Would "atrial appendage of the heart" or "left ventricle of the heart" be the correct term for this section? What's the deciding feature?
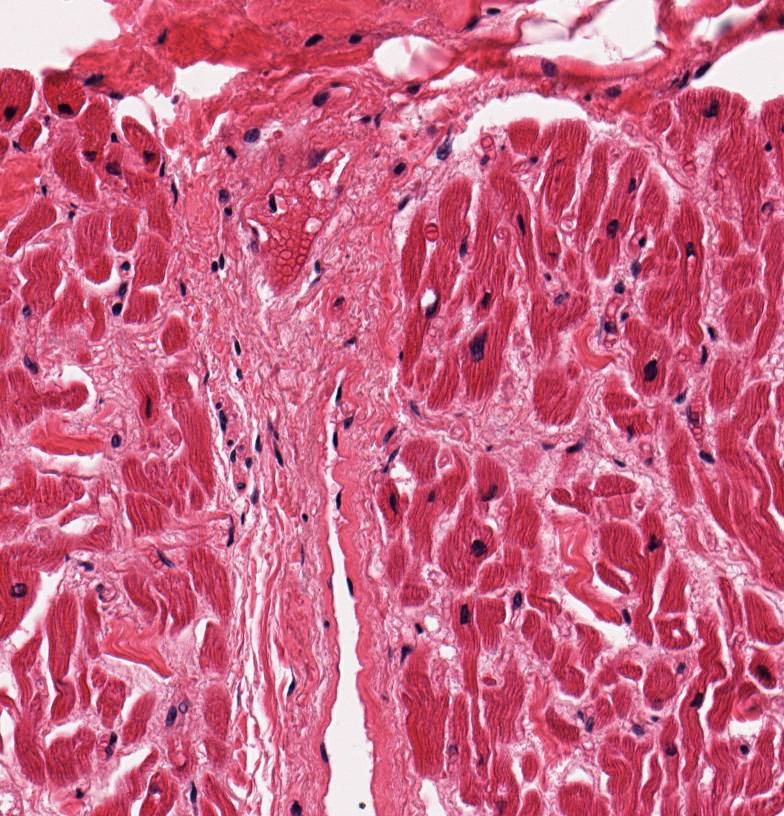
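This is atrial appendage of the heart.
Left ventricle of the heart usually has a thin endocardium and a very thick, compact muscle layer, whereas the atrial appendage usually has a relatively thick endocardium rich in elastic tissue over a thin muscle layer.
Here, two masses of muscle fibres, left and right, are separated by a vertical band of pale pink loose connective tissue down the middle. The fibres branch and join one another, and their deep pink cytoplasm shows fine striations.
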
